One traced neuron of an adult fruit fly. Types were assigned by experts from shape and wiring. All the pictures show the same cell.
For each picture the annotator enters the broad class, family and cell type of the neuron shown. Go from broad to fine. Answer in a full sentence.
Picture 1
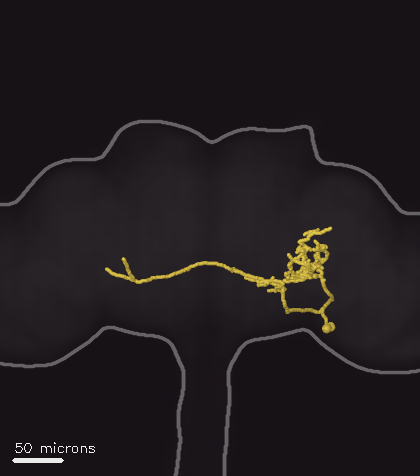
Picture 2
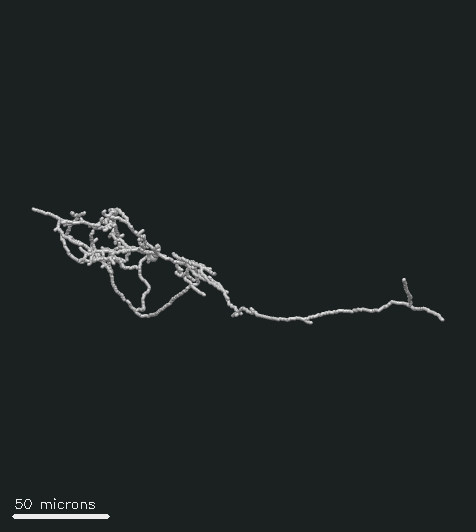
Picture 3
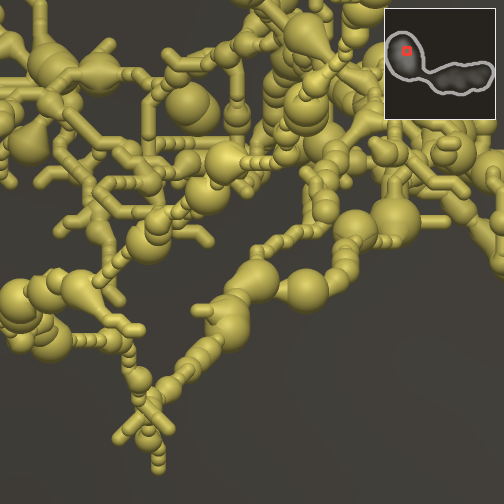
A central-brain intrinsic neuron of hemilineage VPNp&v1_ventral, type CL283_c.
